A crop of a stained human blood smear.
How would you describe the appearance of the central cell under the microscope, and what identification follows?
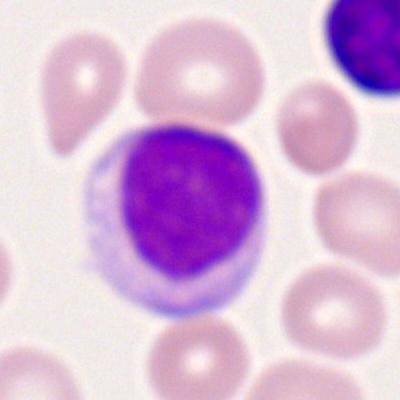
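Seen here is a cell with a smooth, roughly round outline and a nucleus placed off-centre towards the upper right. Pale lavender-blue cytoplasm forms a crescent, broadest on the left side. It is a lymphocyte.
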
